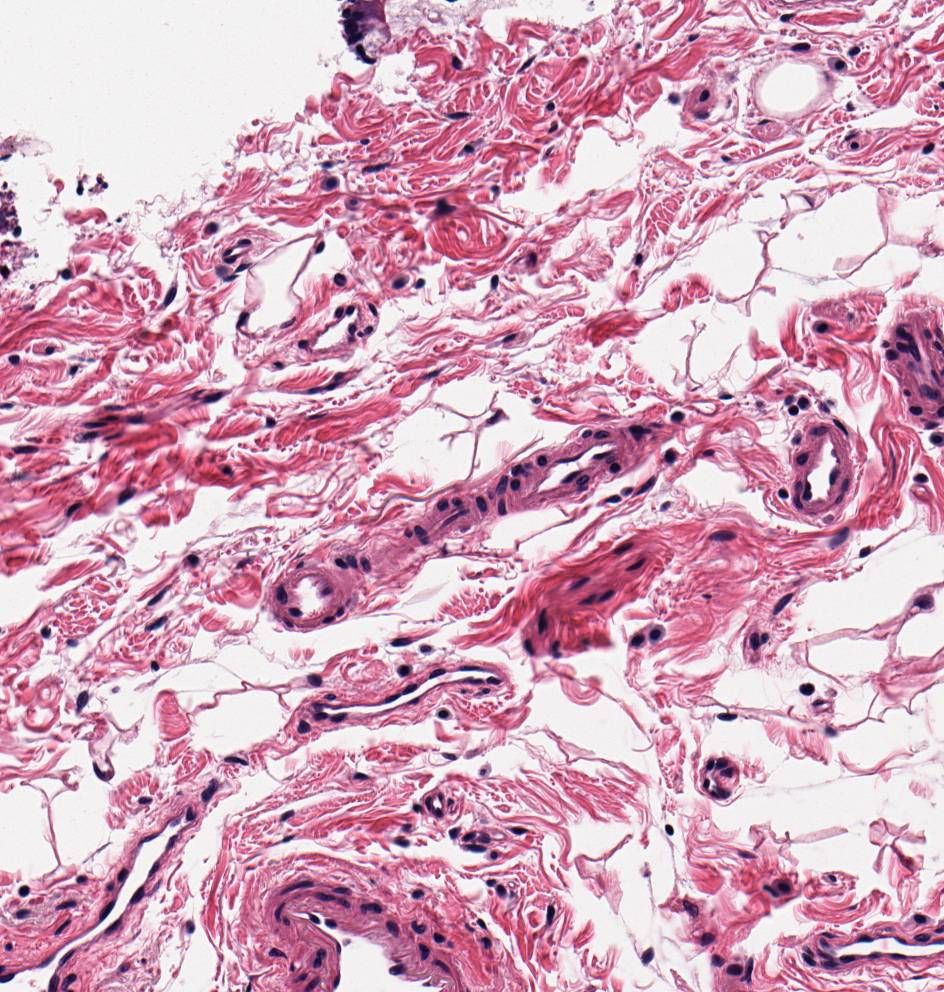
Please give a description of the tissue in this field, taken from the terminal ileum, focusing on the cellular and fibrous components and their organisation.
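The whole field consists of loose connective tissue, with no epithelium present. Its collagen bundles are wavy and pink, running in many different directions. Nuclei are sparse, small and dark, mostly spindle-shaped or oval. Through the centre, an elongated vessel with many spindle-shaped nuclei runs diagonally from lower left to upper right.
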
